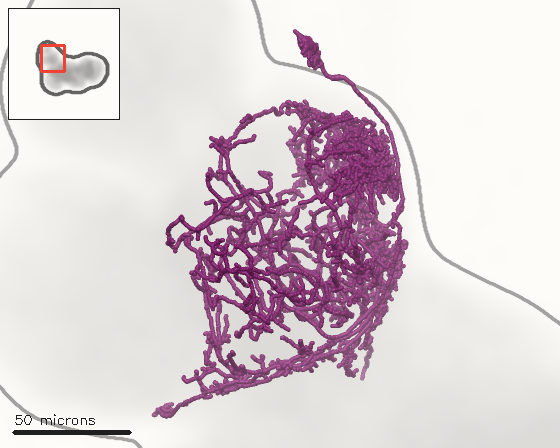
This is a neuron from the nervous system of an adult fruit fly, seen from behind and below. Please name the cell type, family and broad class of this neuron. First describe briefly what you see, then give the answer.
By the scale bar it is about 170 microns tall in this view. The picture shows more than a hundred branch ends. Its cell type is IN09A001. Its family is hemilineage 09A. It is a nerve-cord intrinsic neuron.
